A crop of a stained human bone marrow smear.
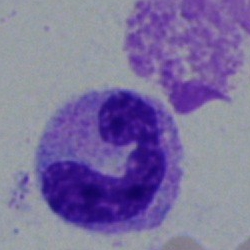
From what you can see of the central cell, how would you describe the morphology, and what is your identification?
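First, the outline: roughly round and smooth. Second, the chromatin: dark purple and coarsely clumped. Third, the nucleus: no nucleoli visible. Fourth, the cytoplasm: no vacuoles seen. Name: band neutrophil.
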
